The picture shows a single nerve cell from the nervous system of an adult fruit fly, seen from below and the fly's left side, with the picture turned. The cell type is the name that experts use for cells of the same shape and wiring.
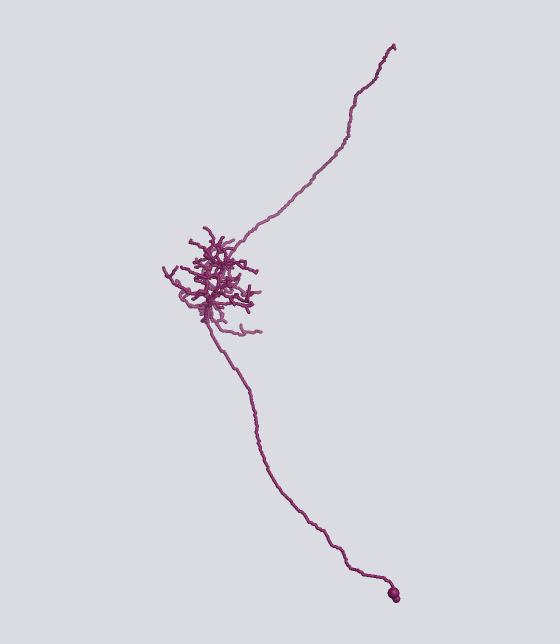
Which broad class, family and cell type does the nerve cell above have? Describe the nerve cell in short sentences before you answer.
In this view it is taller than it is wide. Its broad class is central-brain intrinsic neuron. Its family is called class CX. It is of cell type FC3_a.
